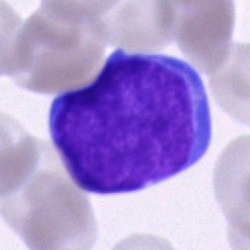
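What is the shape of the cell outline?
Irregular and angular, with a notch in the upper left edge.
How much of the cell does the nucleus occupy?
Almost the whole cell.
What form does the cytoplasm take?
A thin deep blue rim, widest along the right side of the cell.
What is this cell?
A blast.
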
